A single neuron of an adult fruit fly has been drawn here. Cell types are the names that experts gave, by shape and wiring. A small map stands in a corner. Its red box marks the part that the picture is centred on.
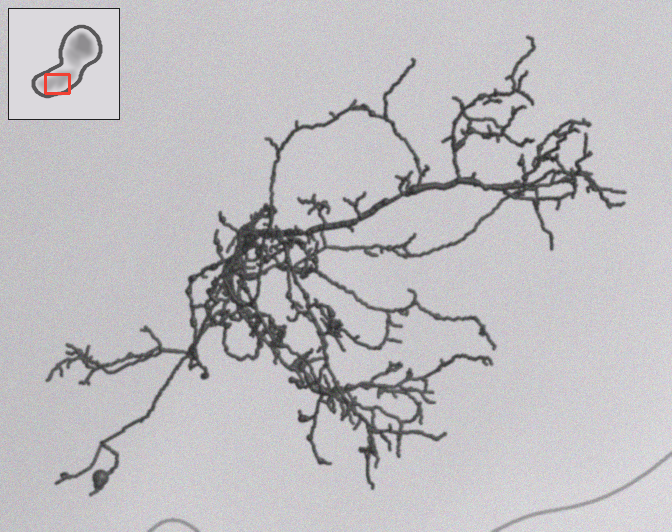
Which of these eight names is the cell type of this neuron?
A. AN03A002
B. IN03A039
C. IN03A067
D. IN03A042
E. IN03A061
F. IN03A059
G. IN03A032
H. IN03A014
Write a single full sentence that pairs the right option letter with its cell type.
The neuron's cell type is IN03A032, which is option G.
